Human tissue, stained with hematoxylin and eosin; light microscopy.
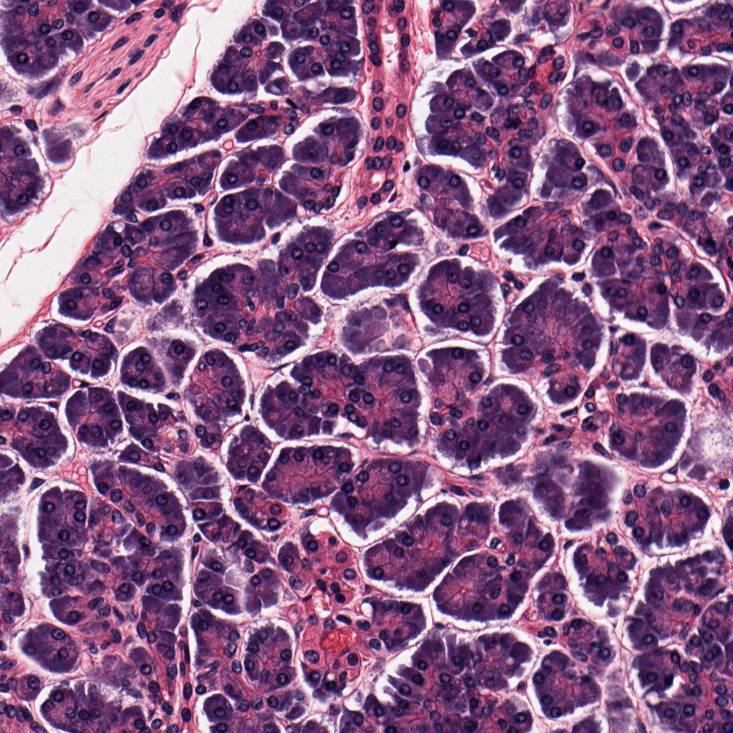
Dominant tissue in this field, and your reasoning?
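This is exocrine pancreas: closely packed rounded acini, separated only by thin septa, fill most of the field. The acinar cells have round dark basal nuclei and deeply purple, finely granular cytoplasm.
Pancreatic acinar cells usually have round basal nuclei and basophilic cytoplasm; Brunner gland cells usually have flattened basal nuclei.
Scattered small groups of paler, bluish-grey, vacuolated cells lie among them.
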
